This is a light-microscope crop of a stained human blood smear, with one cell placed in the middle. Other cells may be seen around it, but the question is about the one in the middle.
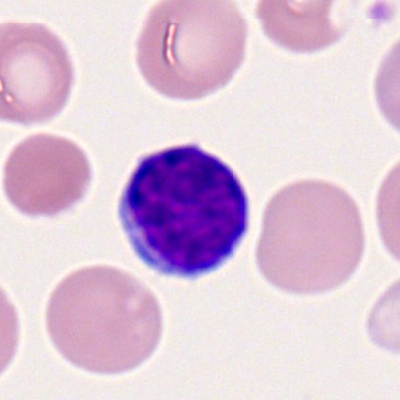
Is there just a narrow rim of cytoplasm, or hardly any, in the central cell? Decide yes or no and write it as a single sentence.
Yes, the nucleus of this cell fills most of it.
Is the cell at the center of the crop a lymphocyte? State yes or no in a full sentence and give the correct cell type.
Yes, the crop's central cell is a lymphocyte.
